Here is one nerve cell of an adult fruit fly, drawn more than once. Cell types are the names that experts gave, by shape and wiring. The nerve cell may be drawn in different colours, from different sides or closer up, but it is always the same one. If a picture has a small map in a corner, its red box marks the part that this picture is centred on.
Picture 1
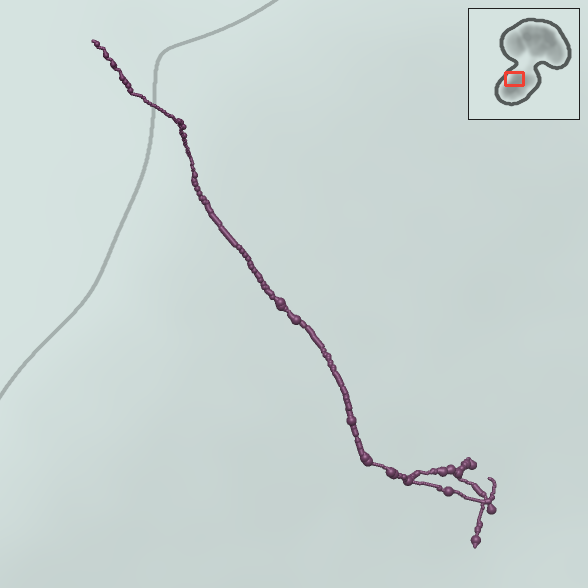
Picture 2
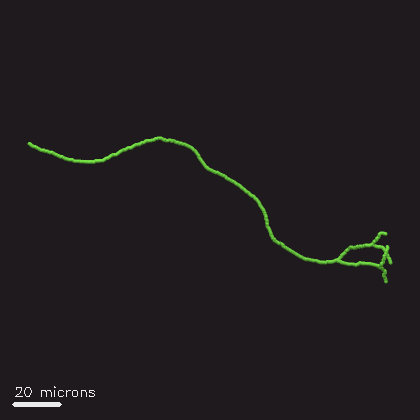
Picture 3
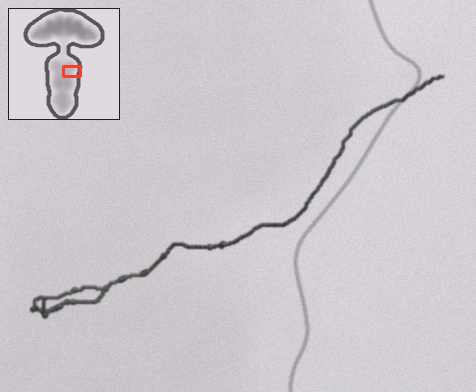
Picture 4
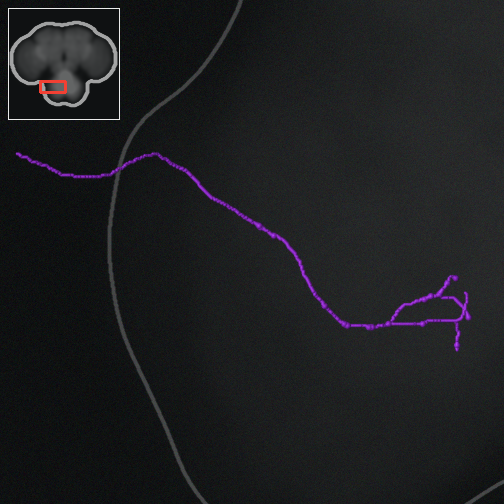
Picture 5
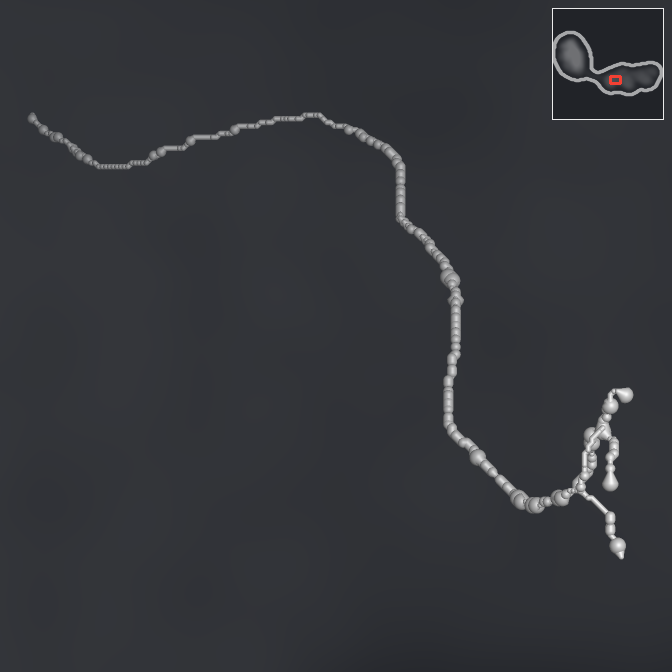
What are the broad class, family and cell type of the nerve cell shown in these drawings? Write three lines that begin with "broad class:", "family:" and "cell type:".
broad class: sensory neuron entering the nerve cord
family: class gustatory
cell type: WG1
